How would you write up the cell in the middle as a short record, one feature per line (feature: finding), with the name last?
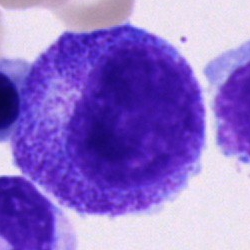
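Shape: roughly round, smooth edge
Granules: many, fine, reddish-purple, scattered through cytoplasm
Pale zone: less granular cytoplasm just left of nucleus
Vacuoles: no clear ones seen
Identity: promyelocyte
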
